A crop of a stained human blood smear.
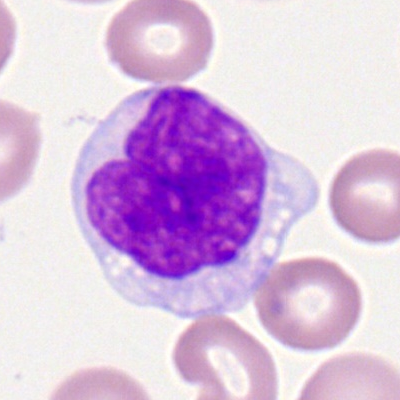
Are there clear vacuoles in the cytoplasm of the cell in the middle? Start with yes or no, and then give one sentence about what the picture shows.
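Yes. A few small clear vacuoles lie in the cytoplasm just below the nucleus.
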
